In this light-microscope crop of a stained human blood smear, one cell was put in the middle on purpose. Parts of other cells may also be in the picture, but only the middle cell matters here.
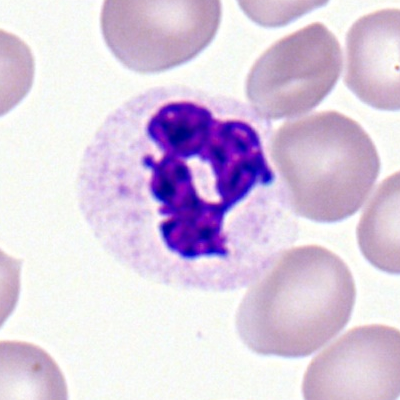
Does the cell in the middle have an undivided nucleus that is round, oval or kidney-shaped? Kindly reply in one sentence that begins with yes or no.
No, the nucleus is not a single compact piece but two or more distinct lobes.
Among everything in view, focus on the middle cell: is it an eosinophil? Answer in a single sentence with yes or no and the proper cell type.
No; rather than an eosinophil, the cell at the center is a segmented neutrophil.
